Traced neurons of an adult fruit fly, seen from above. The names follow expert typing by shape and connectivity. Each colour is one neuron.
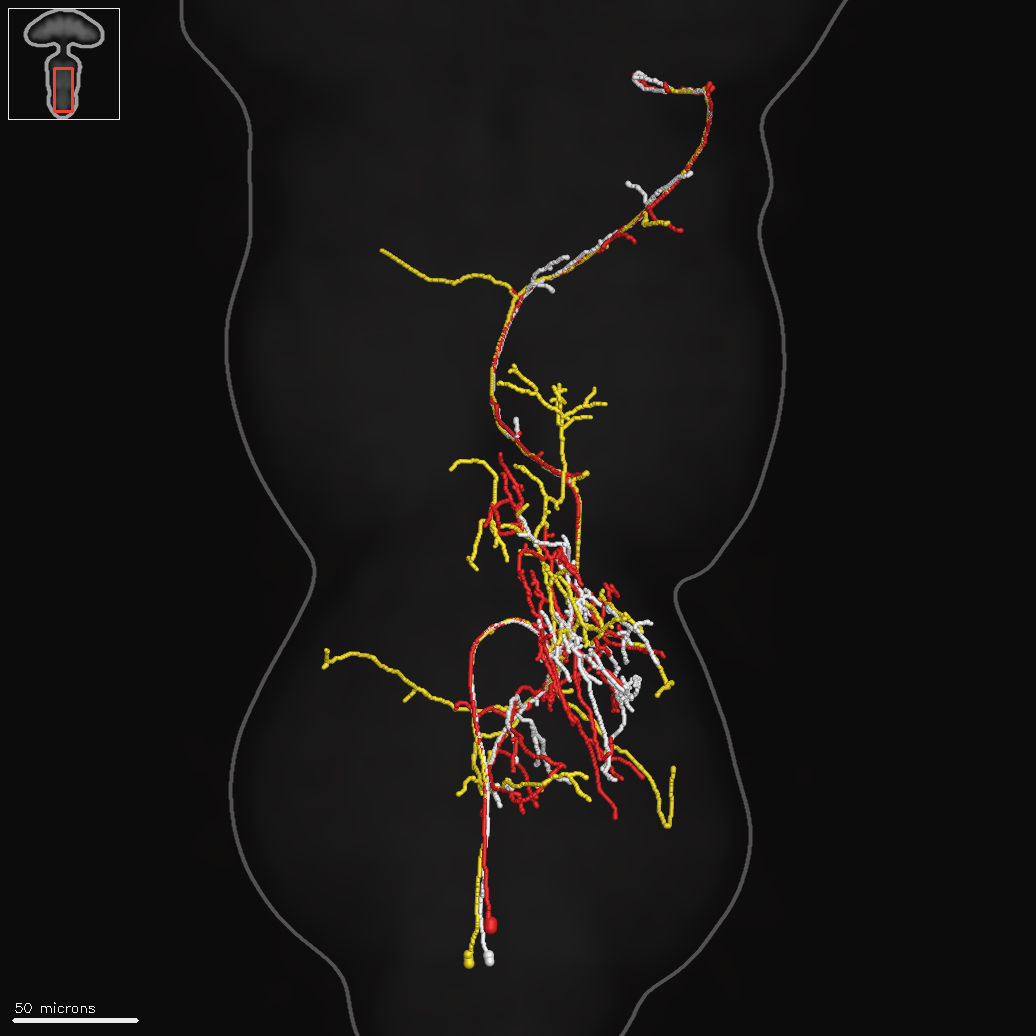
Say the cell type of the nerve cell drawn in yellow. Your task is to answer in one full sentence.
The cell type given to this nerve cell is IN12B048.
